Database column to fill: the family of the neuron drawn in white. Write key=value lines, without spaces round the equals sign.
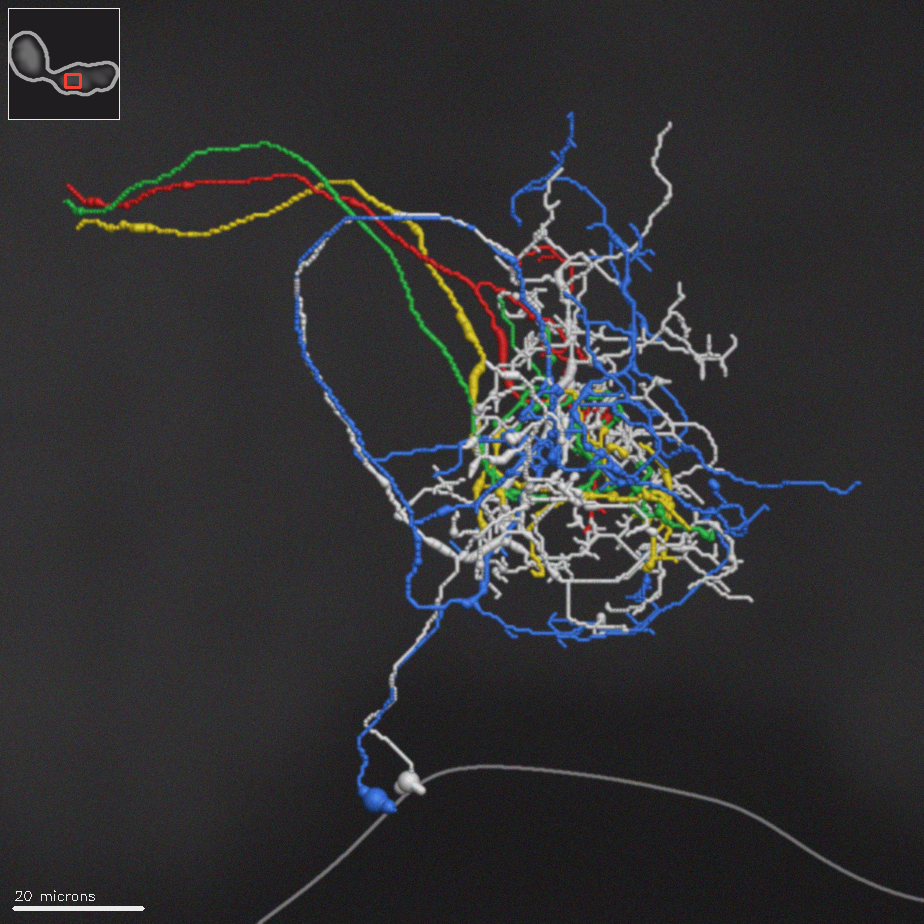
family=hemilineage 06B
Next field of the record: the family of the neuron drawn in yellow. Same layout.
family=class mechanosensory tactile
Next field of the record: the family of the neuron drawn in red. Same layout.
family=class mechanosensory tactile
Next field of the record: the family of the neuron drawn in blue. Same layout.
family=hemilineage 06B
